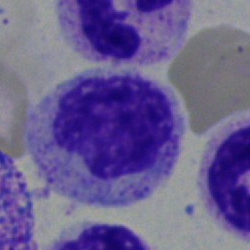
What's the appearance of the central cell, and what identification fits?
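A smooth, round outline bounds the cell. The nucleus occupies most of the cell, leaving a pale greyish-blue rim of cytoplasm. Its chromatin is dark purple and clumped, with lighter patches between the clumps. The cytoplasm contains no vacuoles. It is a myelocyte.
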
